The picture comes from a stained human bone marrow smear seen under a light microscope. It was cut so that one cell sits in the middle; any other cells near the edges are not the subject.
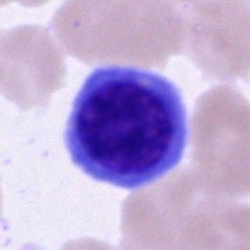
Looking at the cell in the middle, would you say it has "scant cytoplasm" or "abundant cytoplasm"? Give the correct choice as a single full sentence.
Around its nucleus, the cell has no more than a narrow rim of cytoplasm.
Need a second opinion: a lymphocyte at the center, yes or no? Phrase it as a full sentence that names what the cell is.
No, the middle cell is actually an erythroblast rather than a lymphocyte.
